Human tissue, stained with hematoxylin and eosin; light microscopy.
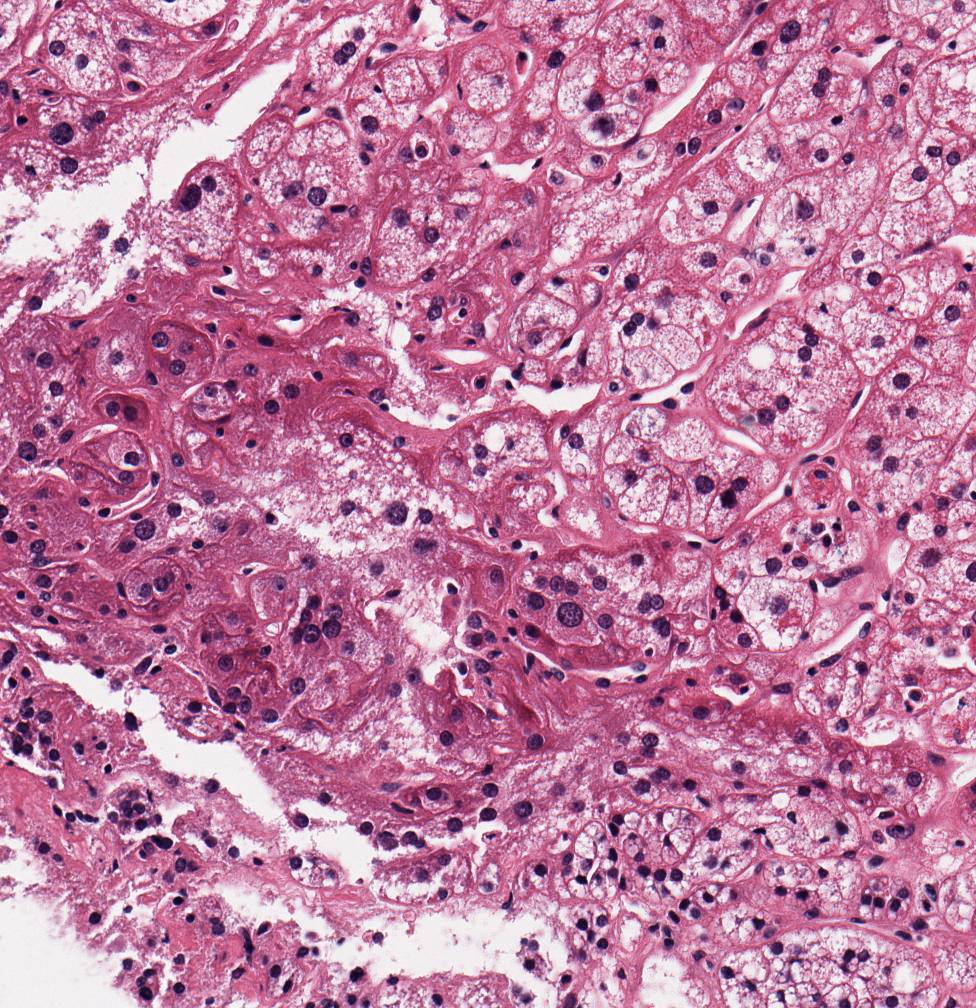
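Adrenal gland: a band through the centre and left holds cells with denser pink cytoplasm than the pale cells around them. Most cells, as I see it, have one round dark nucleus sitting mid-cell; close to the centre, a few larger nuclei show a nucleolus.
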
